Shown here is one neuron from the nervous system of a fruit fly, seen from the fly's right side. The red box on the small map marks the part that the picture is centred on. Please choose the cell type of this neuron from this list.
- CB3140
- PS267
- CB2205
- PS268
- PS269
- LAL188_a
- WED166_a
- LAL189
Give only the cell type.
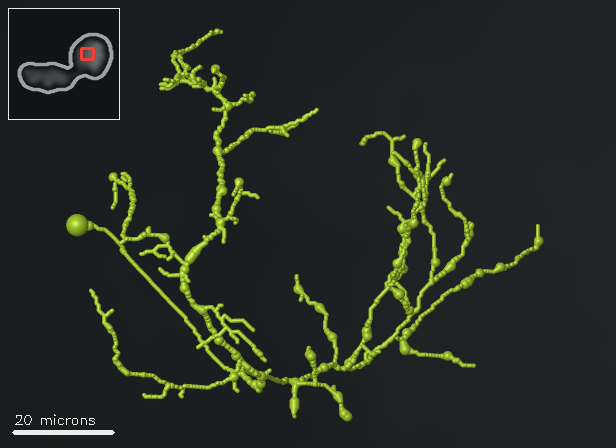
PS267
